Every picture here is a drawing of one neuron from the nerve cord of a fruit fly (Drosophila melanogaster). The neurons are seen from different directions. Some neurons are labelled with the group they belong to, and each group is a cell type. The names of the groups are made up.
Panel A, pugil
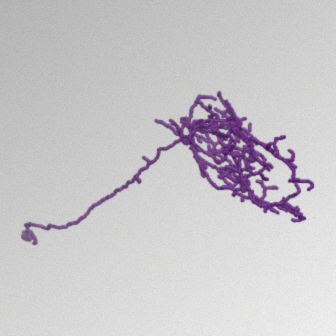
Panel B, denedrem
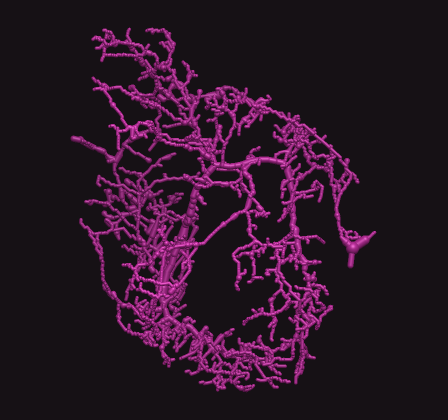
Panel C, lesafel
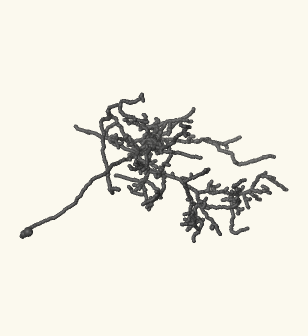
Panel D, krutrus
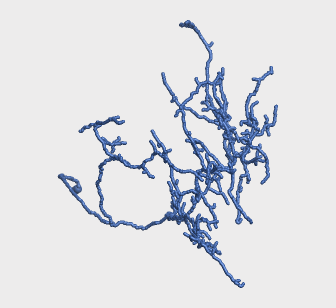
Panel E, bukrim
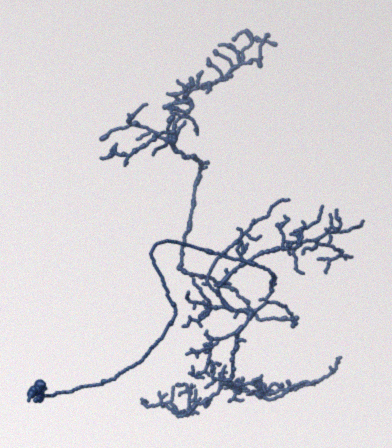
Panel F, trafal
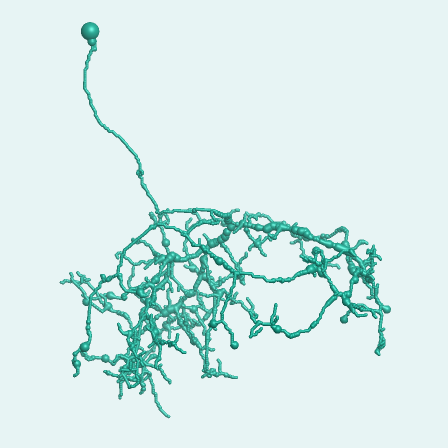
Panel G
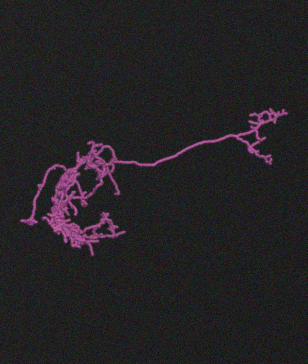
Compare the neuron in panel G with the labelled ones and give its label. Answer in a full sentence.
It belongs to bukrim.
